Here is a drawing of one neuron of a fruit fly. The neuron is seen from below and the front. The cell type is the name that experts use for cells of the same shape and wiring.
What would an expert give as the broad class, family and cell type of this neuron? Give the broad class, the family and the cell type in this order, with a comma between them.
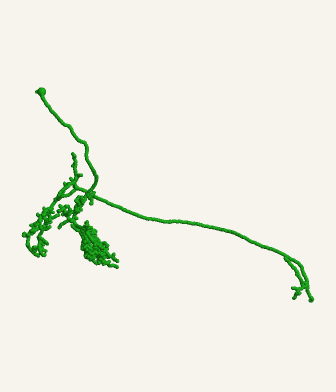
central-brain intrinsic neuron, hemilineage ALl1_ventral, CB3673b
